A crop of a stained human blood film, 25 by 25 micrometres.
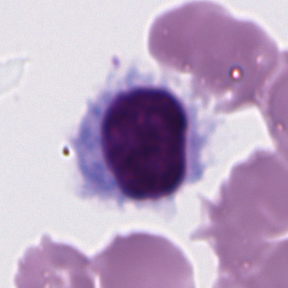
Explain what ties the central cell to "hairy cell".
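This is a hairy cell. Border ragged, with many fine hair-like projections all around it; consistent.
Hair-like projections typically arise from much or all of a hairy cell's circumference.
Cytoplasm pale blue; consistent.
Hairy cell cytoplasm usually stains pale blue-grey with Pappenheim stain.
No cytoplasmic granules seen. Nuclear chromatin dark purple and dense.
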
